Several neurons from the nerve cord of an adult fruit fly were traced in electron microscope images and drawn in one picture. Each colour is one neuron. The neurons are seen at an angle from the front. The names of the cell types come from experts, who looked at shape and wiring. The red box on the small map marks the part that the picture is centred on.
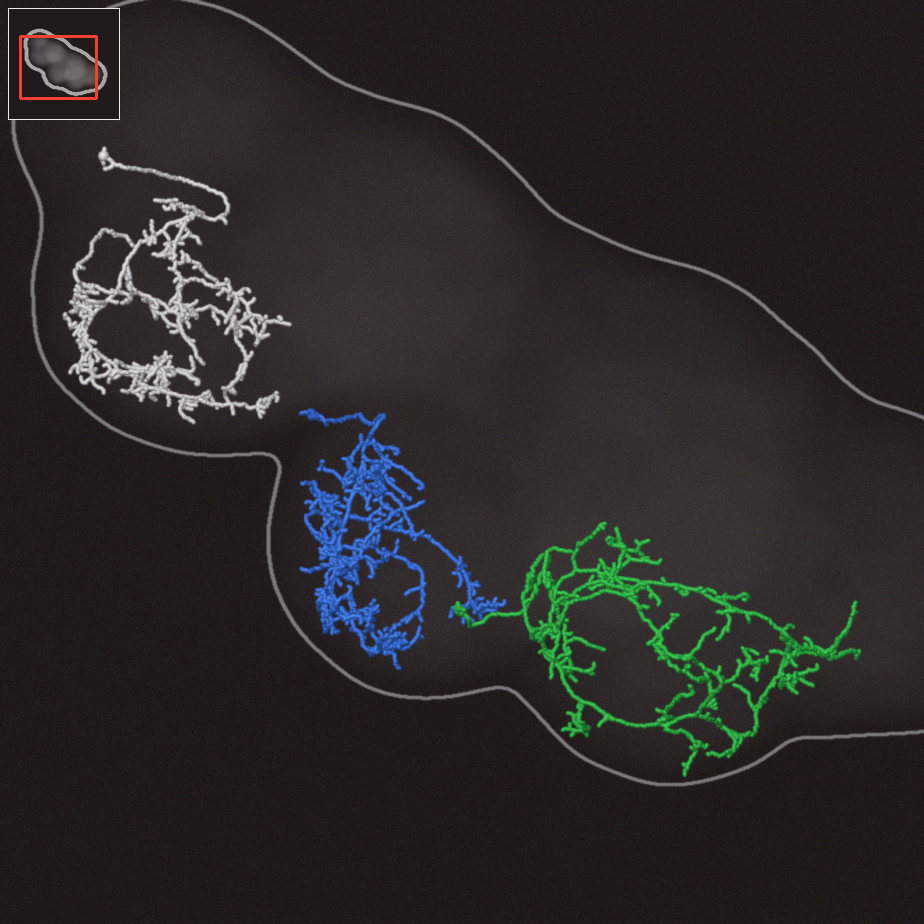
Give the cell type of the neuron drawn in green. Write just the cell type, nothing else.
IN03A051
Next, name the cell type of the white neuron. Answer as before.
IN03A073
